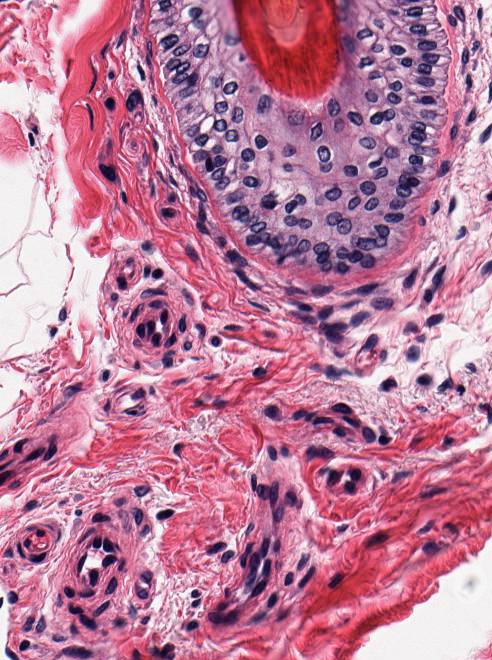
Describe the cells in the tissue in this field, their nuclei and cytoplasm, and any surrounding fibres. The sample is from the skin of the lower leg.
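Hair shaft at the top of the follicle: deep, dense red. Follicle wall: stratified epithelium many cells thick, round to oval dark nuclei in pale lilac cytoplasm. Basal cells: a crowded palisade along its outer edge. Encircling that edge: a thin, glassy, bright pink band.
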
